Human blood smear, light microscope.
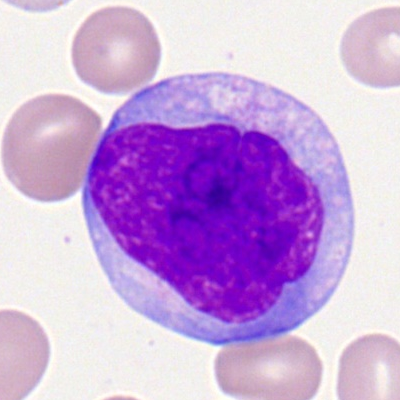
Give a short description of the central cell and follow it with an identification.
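Let me start with the nucleus: it fills most of the cell and sits toward the lower left, with a notch cut into its upper edge. The chromatin looks finely textured rather than coarsely clumped. The rim of cytoplasm is widest along the top and right side. So this is a myeloblast.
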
